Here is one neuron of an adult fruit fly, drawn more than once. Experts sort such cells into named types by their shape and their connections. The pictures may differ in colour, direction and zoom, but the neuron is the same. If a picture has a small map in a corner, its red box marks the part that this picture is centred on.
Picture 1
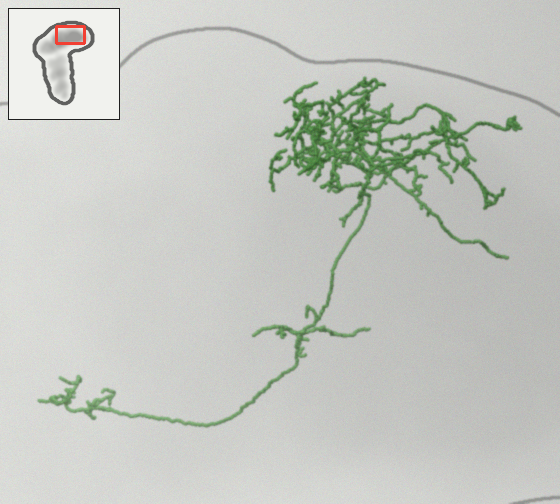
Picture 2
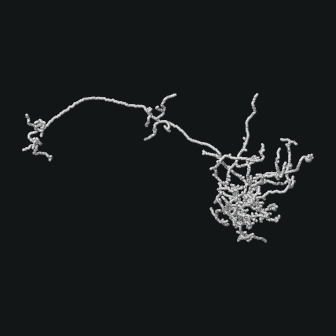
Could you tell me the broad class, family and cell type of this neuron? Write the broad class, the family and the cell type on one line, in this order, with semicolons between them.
central-brain intrinsic neuron; hemilineage VLPl2_medial; AVLP192_b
